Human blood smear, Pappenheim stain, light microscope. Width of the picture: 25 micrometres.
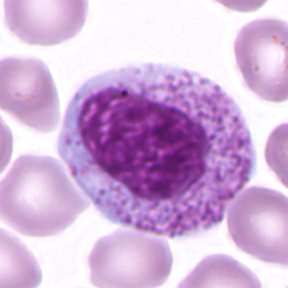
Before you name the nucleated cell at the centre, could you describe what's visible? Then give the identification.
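Let me start with the edge: it's smooth and oval, with no projections anywhere. The nucleus isn't central; it sits toward the upper left. Its chromatin is dark purple and coarse, strand-like rather than fine and even. On the left there's a narrow rim of cytoplasm, with only a few granules in it. So I'd call this a myelocyte.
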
